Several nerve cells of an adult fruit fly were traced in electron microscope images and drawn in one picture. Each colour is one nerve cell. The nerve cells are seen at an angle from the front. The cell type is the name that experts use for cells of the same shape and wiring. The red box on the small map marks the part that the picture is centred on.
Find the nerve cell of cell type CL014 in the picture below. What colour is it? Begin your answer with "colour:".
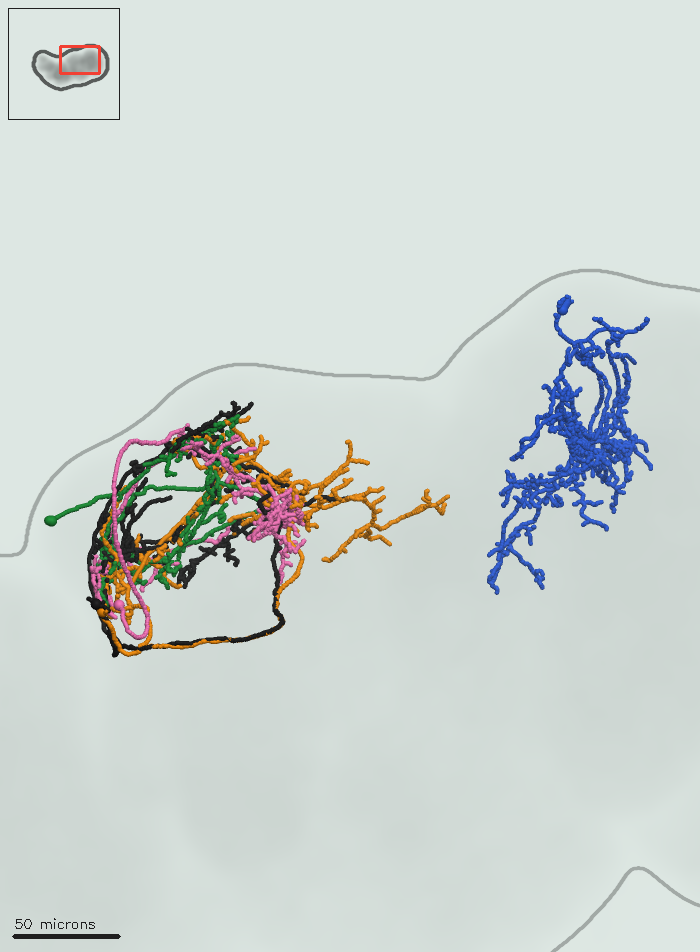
colour: pink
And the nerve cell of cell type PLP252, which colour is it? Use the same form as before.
colour: blue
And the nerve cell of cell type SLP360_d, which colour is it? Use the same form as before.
colour: green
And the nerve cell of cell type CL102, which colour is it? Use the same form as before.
colour: black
